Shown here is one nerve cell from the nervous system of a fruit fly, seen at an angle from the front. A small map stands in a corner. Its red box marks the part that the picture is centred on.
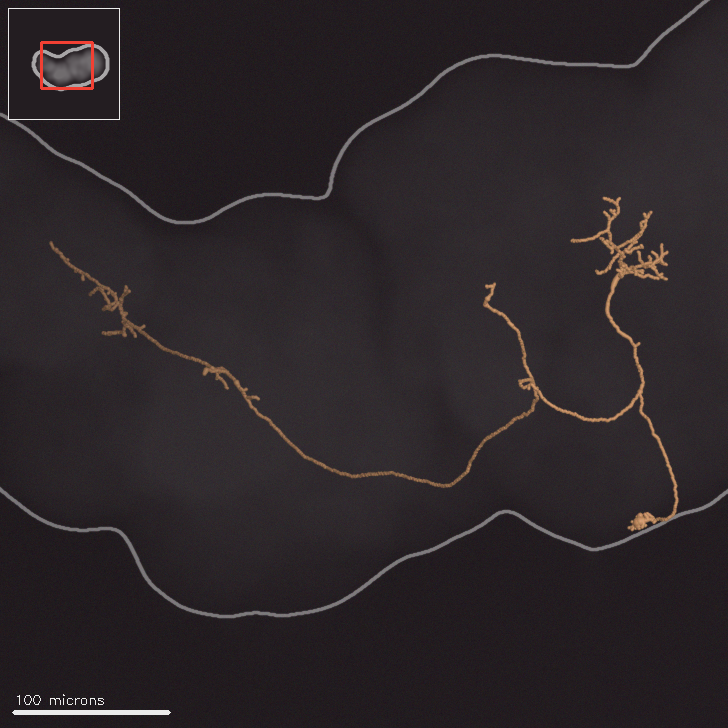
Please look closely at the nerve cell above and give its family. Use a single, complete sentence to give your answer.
The nerve cell is listed under family hemilineage MX3.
